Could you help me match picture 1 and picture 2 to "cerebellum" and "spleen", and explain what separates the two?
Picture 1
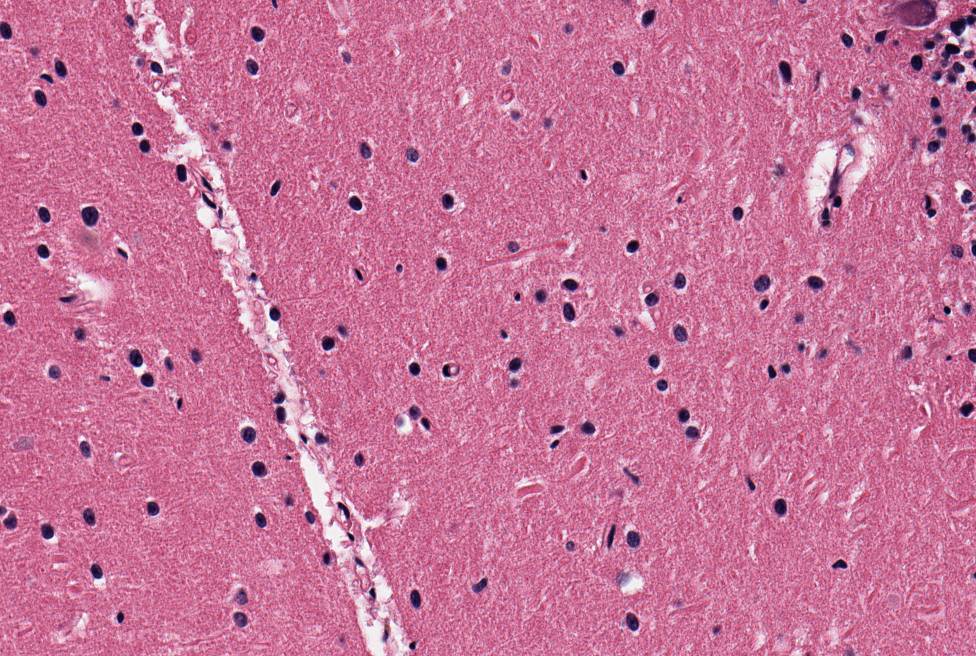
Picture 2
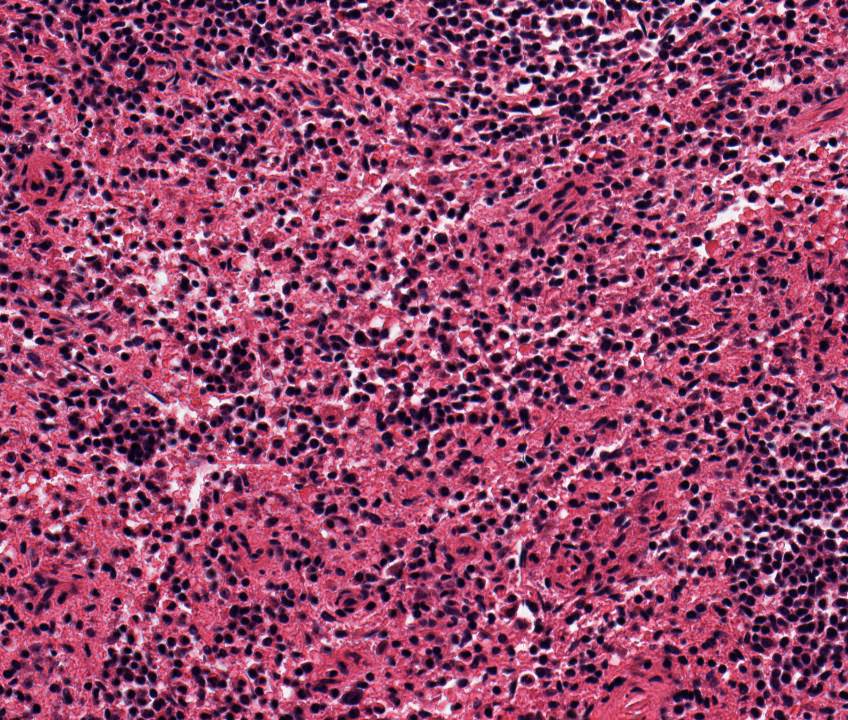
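The cerebellum is in picture 1 and the spleen in picture 2. Overall pattern: picture 1 is mostly a uniform pink, finely fibrillary background with scattered nuclei and no organised units, whereas picture 2 is a diffuse sheet of densely packed cells across the whole field, with no glands or epithelium. Nuclei: in both they are mostly small, round and dark; in picture 1 they have little visible cytoplasm, several sit within a clear halo, and a denser cluster lies at the top right edge. Background: between the nuclei of picture 2 it is eosinophilic pink, and red blood cells lie scattered among the nucleated cells, most conspicuously toward the upper right.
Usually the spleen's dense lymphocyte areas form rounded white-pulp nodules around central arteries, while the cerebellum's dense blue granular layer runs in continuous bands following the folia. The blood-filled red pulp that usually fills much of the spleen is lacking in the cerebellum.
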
